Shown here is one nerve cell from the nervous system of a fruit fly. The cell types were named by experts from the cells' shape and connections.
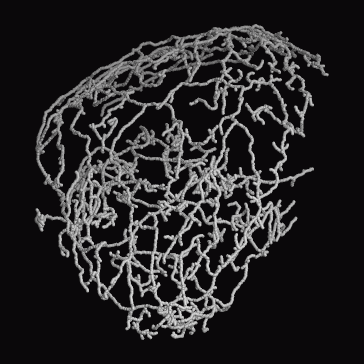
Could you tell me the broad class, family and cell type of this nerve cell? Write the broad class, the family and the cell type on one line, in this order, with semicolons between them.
optic-lobe intrinsic neuron; Mi; Mi19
